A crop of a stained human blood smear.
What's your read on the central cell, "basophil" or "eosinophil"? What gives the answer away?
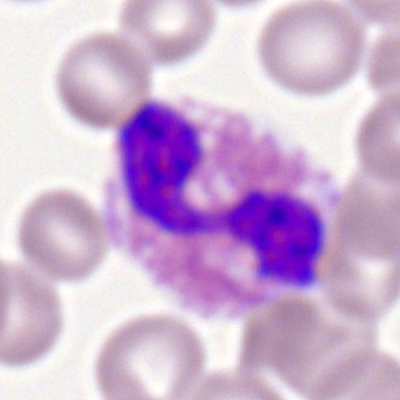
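It's an eosinophil.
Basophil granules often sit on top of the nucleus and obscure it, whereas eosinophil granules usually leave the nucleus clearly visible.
Here you can make out the nucleus: two lobes, one at upper left and one at lower right, with dense chromatin staining deep purple. Beyond that, the cell is roughly round, clearly larger than the surrounding red cells, with abundant pinkish-lilac cytoplasm.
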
